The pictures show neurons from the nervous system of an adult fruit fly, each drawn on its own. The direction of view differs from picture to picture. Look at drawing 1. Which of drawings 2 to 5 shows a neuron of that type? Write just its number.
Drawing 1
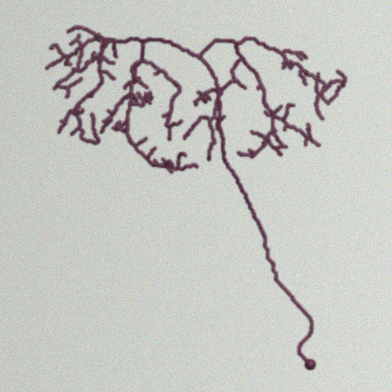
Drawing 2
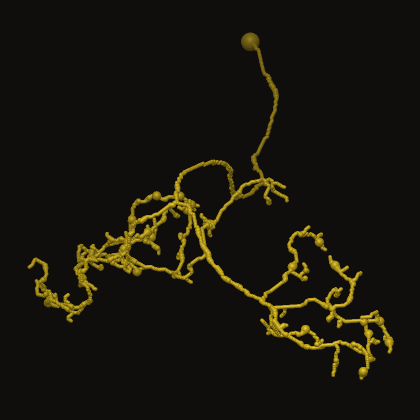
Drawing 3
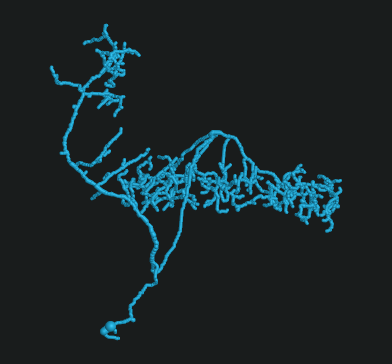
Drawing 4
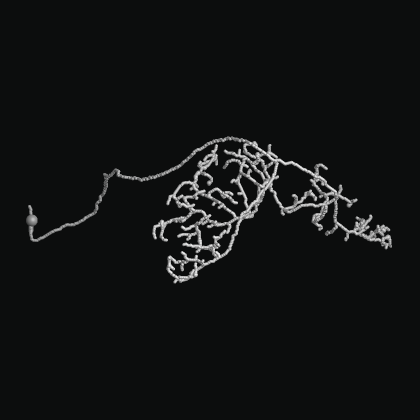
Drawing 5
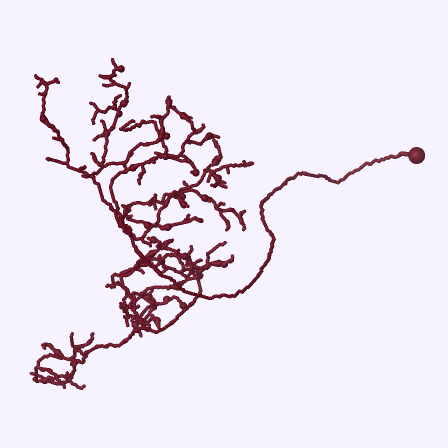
4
